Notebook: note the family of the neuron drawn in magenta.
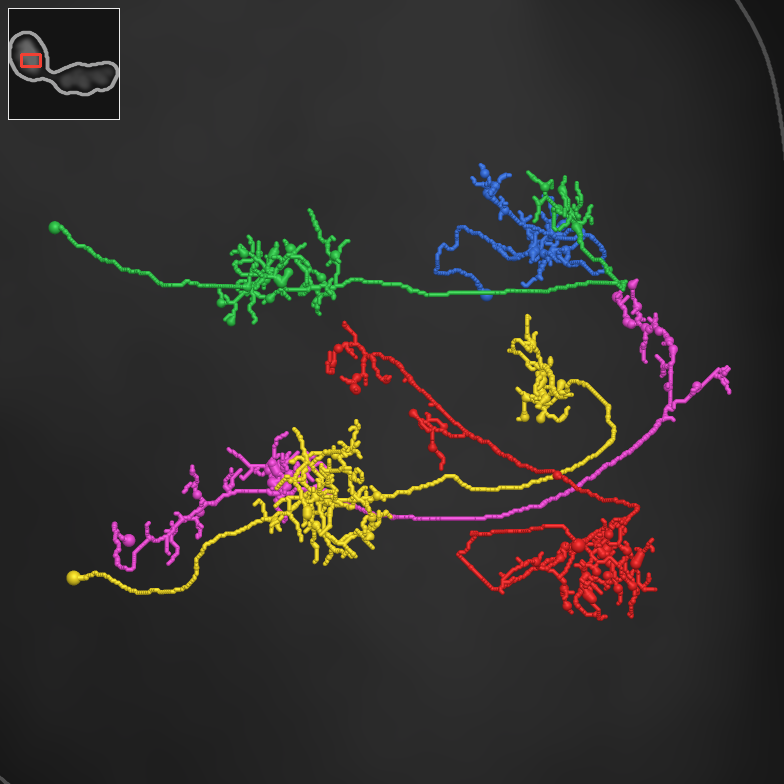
TmY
